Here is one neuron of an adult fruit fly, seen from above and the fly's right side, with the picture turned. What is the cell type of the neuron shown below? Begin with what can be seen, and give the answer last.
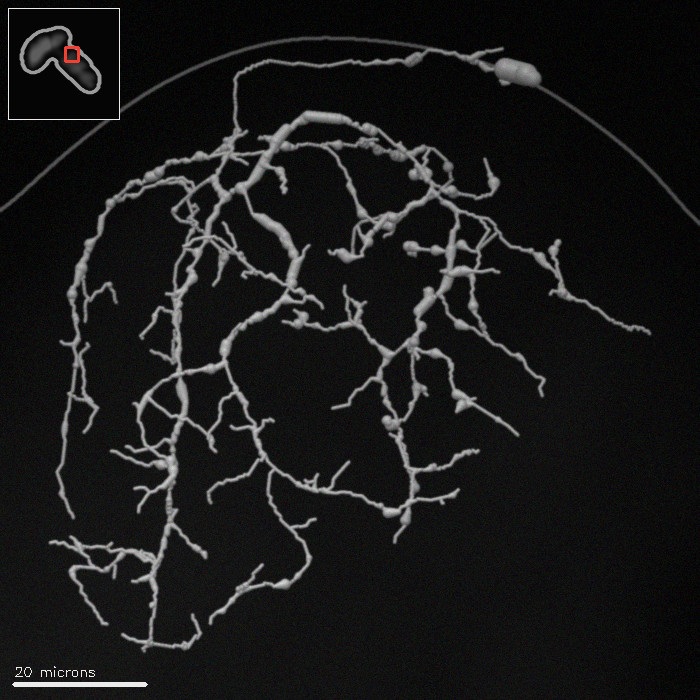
It is in the nerve cord and does not reach the brain. Its cell body lies at the upper right of the picture. Dozens of branch ends can be seen. It is a nerve-cord intrinsic neuron. The cell type is IN13A049.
